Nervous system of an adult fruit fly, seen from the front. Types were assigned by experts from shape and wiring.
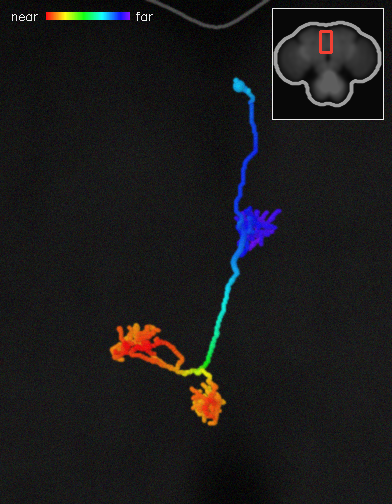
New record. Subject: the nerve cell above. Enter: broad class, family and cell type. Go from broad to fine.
central-brain intrinsic neuron; class CX; PFNd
